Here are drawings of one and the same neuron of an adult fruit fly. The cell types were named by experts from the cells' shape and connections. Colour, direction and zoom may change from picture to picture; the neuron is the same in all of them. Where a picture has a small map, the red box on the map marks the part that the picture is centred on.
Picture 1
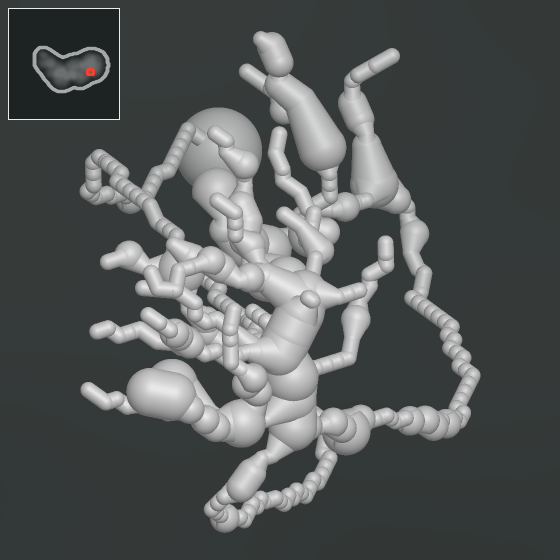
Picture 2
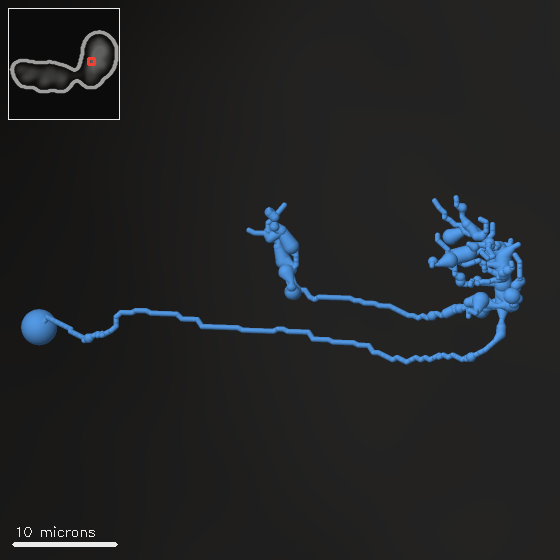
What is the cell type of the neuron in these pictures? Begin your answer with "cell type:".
cell type: T5b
